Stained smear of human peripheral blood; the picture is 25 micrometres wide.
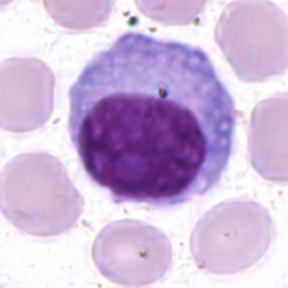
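Plasma cell here, with an irregular outline and several blunt angular corners. Its nucleus is a rounded oval, about 11 by 10 micrometres, without indentation or lobes, and it sits in the lower part of the cell, so most of the cytoplasm lies above it. No distinct granules show in that cytoplasm.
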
